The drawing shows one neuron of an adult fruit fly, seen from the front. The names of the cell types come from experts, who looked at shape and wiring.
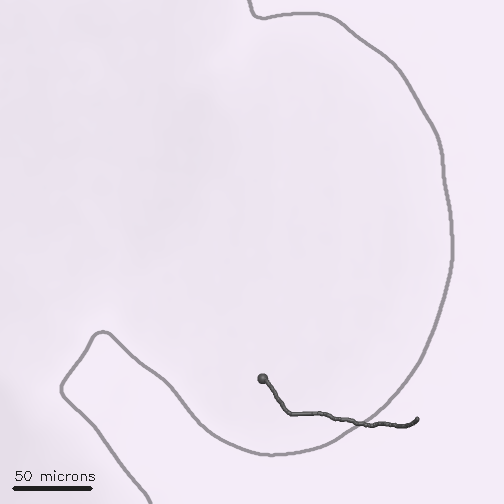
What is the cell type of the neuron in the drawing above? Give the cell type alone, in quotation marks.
"R7p"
